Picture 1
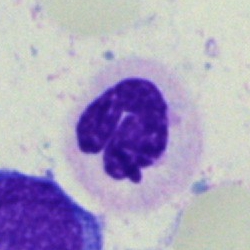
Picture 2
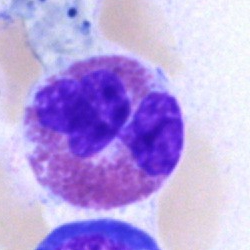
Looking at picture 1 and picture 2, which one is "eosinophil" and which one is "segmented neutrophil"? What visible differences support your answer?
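Picture 1 is the segmented neutrophil, picture 2 the eosinophil. Both are round in outline, the neutrophil roughly so with a smooth edge, and in each the chromatin is dense and dark purple, densely clumped in the neutrophil. Where they part ways is the cytoplasm: the neutrophil's is abundant and pale pinkish-lilac with no vacuoles, while the eosinophil's is granular, its widest band lying below the nucleus.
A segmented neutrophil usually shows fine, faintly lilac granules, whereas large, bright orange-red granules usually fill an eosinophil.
You won't find any nucleoli in the eosinophil's nucleus either.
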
